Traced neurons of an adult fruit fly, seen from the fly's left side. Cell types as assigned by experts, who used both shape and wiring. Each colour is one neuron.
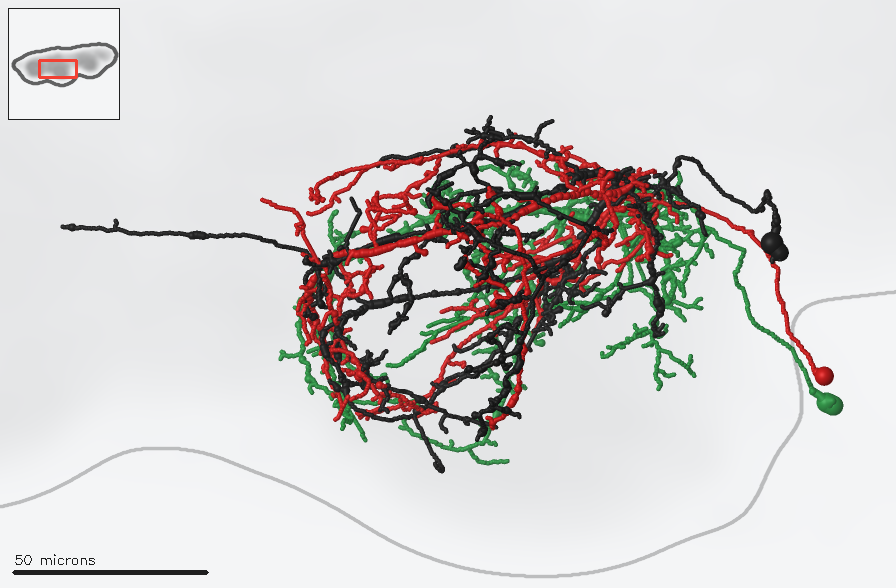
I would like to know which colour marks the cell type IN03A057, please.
red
